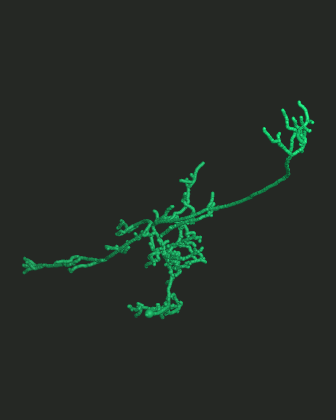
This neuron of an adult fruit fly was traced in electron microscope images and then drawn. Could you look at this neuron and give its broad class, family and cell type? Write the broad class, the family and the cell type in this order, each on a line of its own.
ascending neuron
hemilineage 18B
AN18B053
